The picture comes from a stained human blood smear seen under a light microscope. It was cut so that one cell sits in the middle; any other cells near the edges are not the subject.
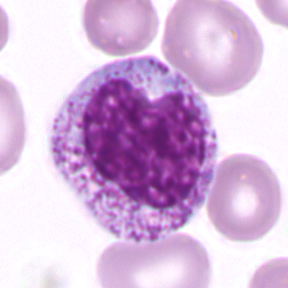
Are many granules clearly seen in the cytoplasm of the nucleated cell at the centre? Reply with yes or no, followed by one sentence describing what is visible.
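Yes. Many small purple granules are scattered throughout the cytoplasm.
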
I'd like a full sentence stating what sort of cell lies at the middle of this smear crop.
The centrally located cell in the crop is a myelocyte.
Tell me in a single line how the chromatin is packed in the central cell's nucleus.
You can see that its chromatin is coarsely clumped.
